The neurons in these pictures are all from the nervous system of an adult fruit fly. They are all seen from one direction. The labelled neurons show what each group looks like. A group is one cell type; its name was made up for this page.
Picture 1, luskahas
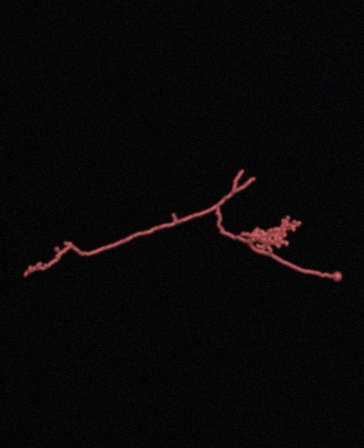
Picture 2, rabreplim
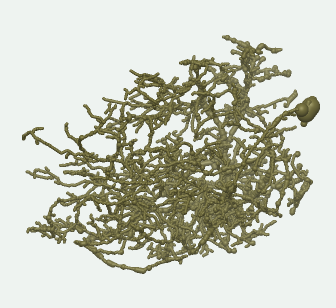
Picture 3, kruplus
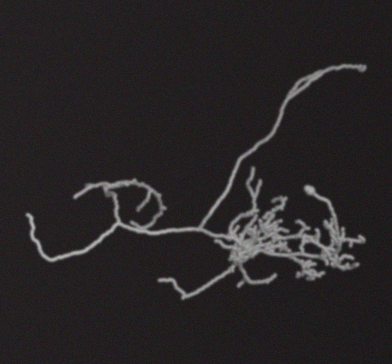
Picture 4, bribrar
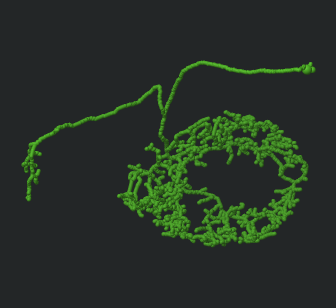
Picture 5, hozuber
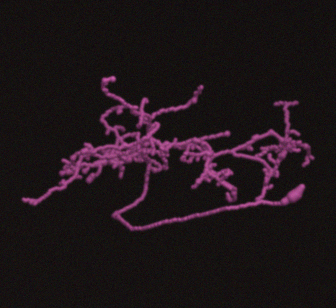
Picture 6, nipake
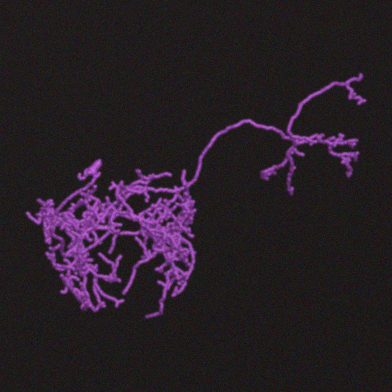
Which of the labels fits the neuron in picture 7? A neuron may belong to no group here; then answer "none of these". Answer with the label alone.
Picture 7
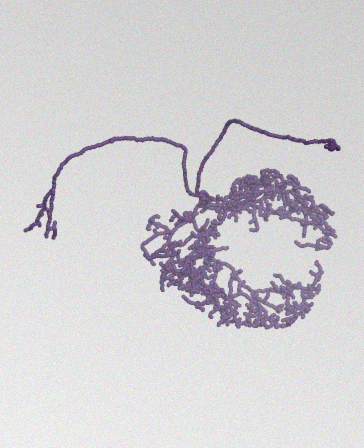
bribrar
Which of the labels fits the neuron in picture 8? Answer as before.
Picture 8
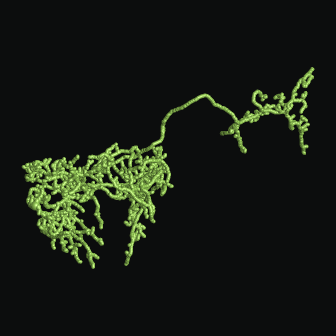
nipake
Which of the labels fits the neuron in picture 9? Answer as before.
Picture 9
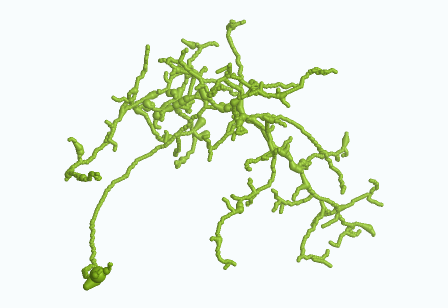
hozuber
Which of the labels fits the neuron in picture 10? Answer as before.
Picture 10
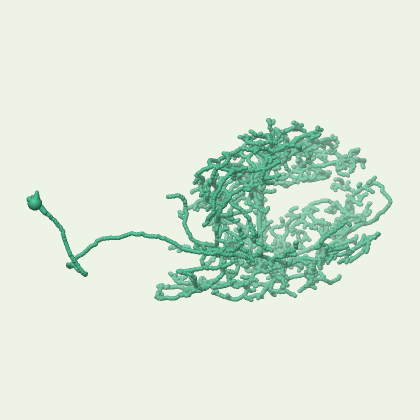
nipake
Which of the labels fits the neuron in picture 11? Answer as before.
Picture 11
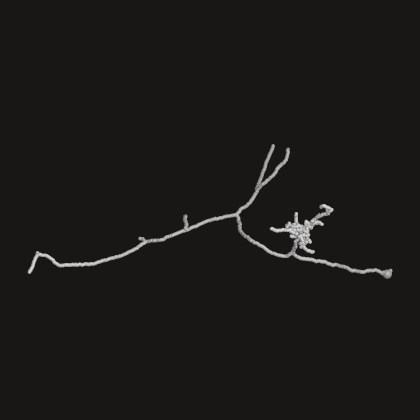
luskahas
